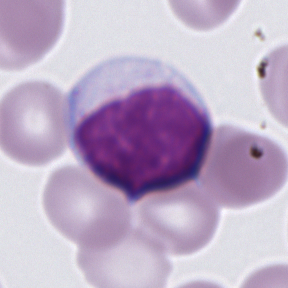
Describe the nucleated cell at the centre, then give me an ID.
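Quick look at this one: the nucleus is a single mass, with no lobes. The cytoplasm is a very pale blue, and I can't make out any distinct granules in it, or any vacuoles either. It's a large granular lymphocyte.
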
